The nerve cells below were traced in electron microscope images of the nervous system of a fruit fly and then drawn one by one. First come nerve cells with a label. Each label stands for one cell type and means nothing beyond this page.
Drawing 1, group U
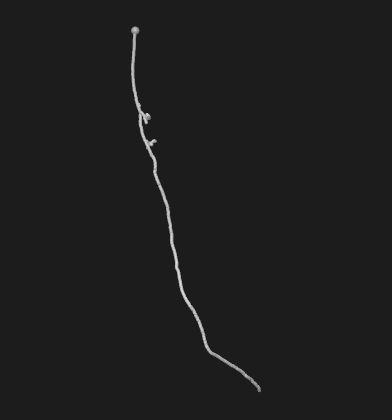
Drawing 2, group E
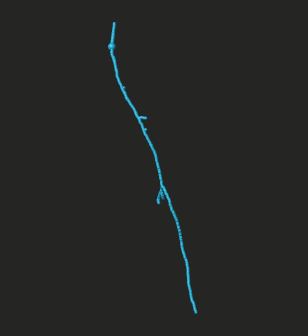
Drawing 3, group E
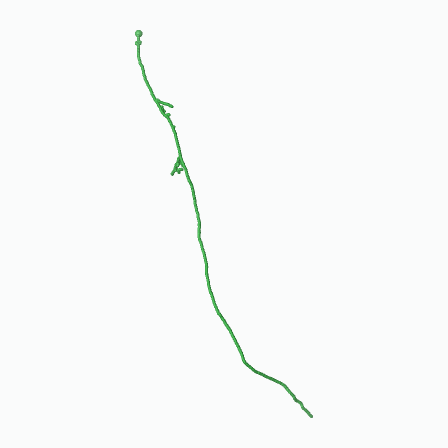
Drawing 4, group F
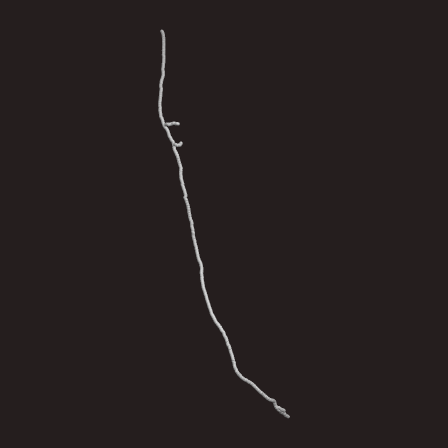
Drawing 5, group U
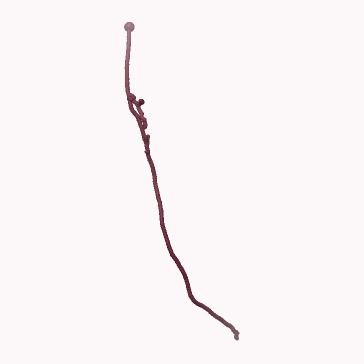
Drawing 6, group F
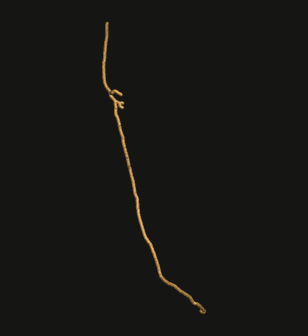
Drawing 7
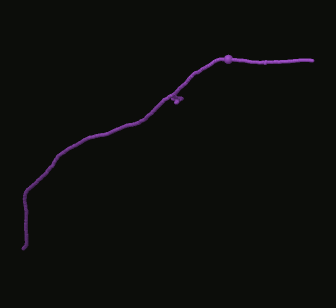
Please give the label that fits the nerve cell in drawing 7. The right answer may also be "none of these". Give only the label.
group E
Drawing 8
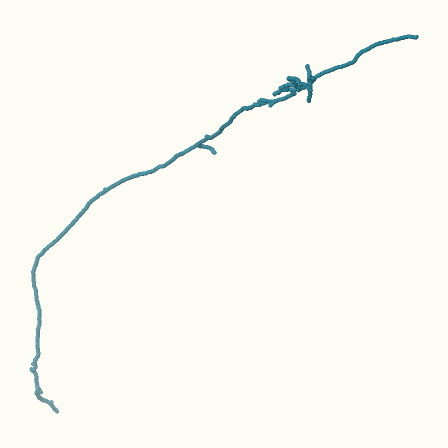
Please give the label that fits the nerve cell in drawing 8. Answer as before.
group F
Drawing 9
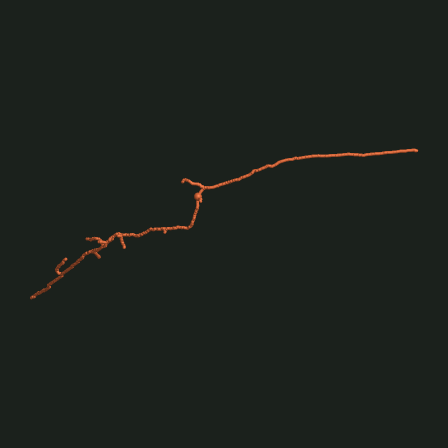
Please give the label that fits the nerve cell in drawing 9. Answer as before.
none of these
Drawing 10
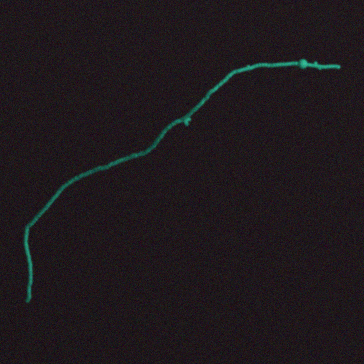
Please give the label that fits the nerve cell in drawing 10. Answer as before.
group E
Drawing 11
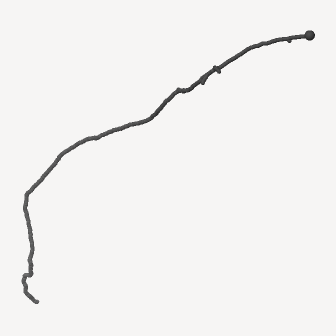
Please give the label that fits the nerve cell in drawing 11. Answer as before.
group F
